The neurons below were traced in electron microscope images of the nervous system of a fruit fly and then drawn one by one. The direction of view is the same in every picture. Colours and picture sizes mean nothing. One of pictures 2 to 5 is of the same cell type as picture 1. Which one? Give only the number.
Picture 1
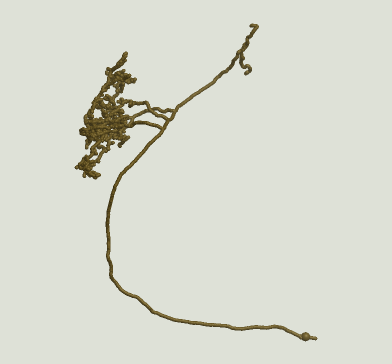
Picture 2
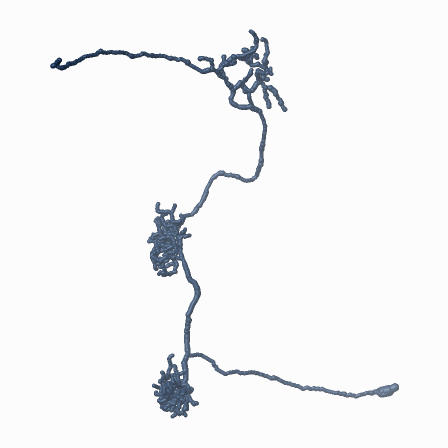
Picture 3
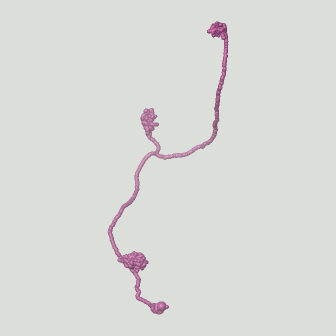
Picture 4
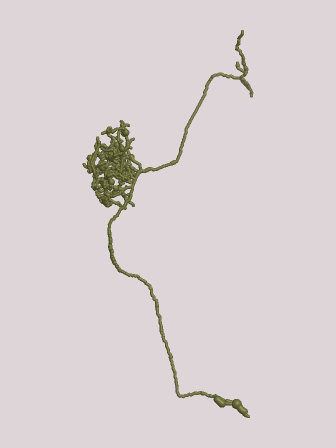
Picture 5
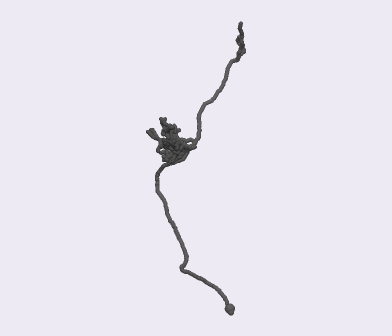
4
